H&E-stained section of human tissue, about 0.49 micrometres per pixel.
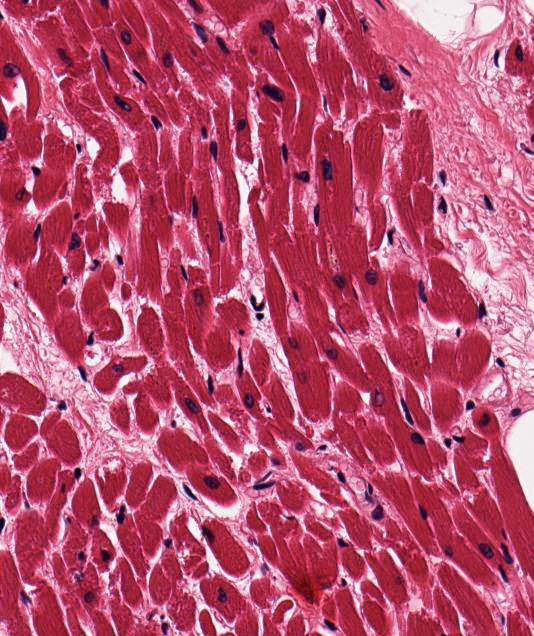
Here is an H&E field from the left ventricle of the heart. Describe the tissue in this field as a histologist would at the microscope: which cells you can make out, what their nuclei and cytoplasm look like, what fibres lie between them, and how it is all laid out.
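Muscle fibres fill the field, running lengthwise centrally and cut across lower left. Their cytoplasm stains deep, dense eosinophilic red. Pale pink loose connective tissue lies between fibres, most abundant upper right. Small dark elongated nuclei sit in the thin spaces between the fibres.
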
